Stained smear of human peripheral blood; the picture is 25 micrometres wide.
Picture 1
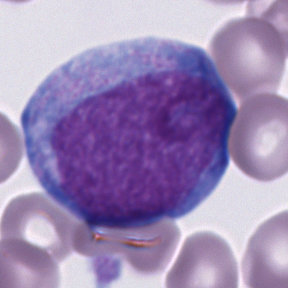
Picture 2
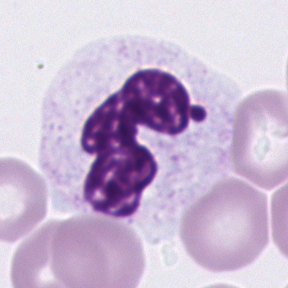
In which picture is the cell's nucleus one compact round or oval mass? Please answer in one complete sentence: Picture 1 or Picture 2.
It is the cell in Picture 1 whose nucleus forms one compact round or oval mass.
